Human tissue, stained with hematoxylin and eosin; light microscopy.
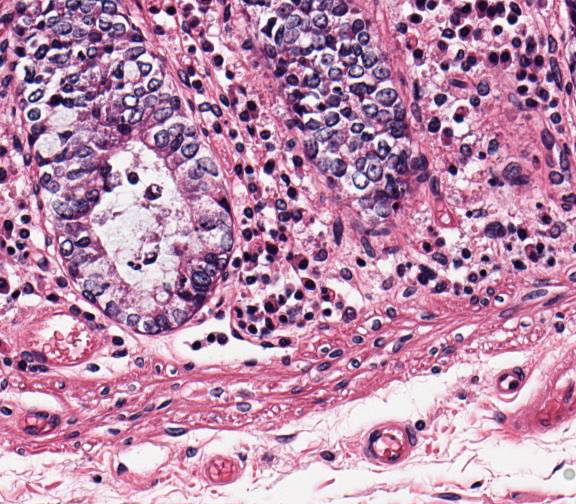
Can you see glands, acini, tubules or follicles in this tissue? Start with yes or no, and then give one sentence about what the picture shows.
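Yes. Glands and densely cellular tissue fill the upper two-thirds of the field, and looser pink connective tissue fills the lower third.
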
